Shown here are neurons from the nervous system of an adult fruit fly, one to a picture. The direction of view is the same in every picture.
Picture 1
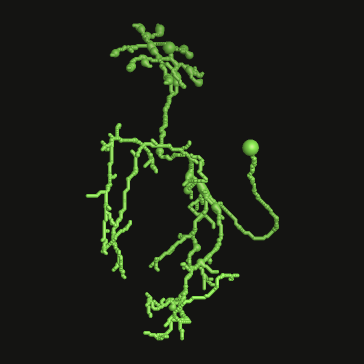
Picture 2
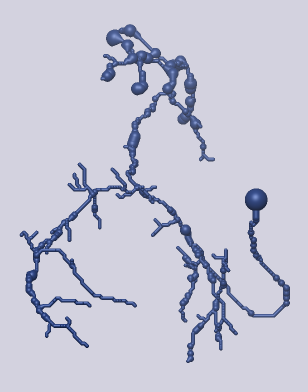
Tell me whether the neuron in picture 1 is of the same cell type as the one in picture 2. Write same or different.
different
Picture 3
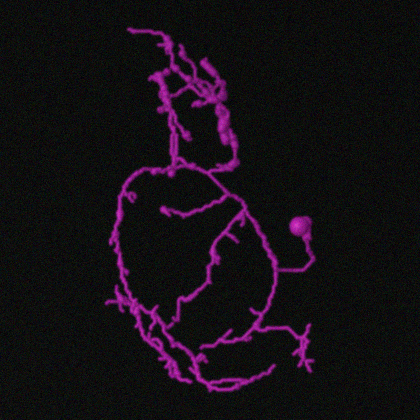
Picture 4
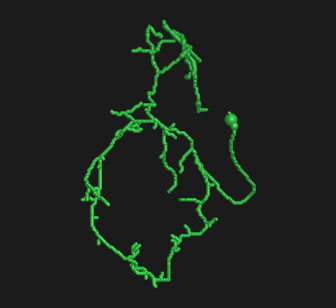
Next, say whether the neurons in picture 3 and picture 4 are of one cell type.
same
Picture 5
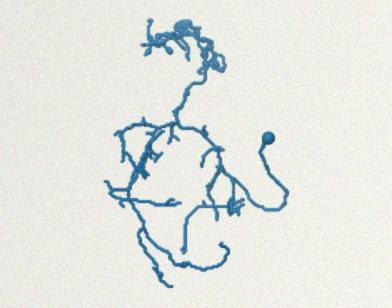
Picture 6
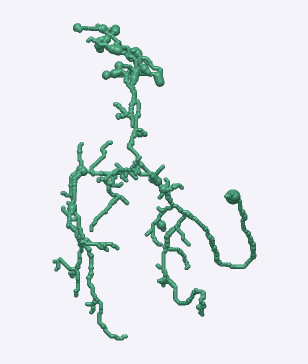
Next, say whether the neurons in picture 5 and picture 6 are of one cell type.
same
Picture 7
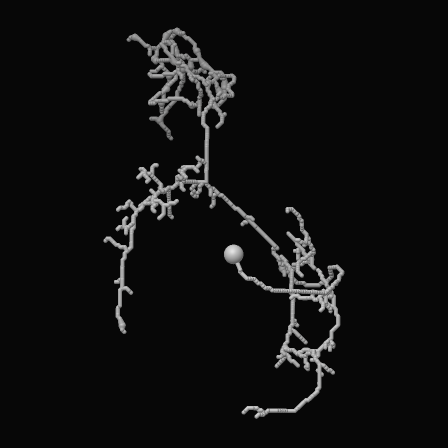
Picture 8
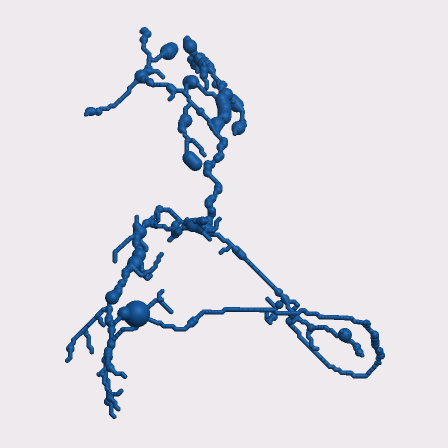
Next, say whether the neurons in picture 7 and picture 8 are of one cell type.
same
